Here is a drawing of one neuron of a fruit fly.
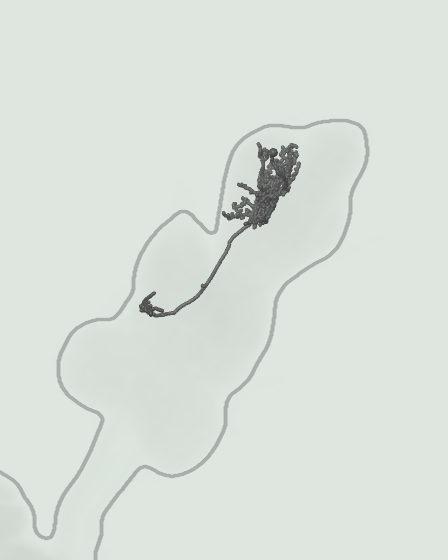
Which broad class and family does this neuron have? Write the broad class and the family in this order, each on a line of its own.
nerve-cord intrinsic neuron
hemilineage 17A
